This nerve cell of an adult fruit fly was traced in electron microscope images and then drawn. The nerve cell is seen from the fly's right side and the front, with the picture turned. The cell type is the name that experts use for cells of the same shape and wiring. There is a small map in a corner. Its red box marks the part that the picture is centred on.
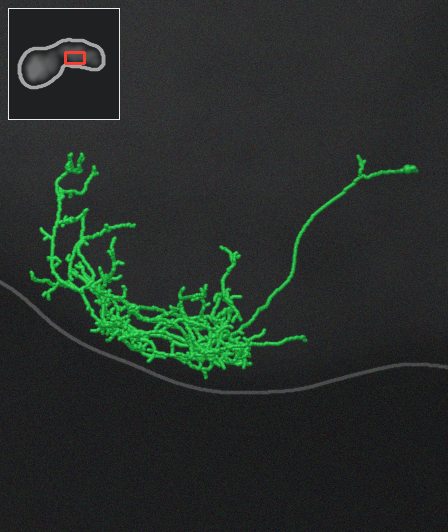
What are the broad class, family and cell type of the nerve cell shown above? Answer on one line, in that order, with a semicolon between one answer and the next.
nerve-cord intrinsic neuron; hemilineage 03B; IN03B058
